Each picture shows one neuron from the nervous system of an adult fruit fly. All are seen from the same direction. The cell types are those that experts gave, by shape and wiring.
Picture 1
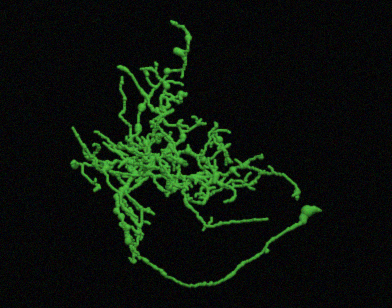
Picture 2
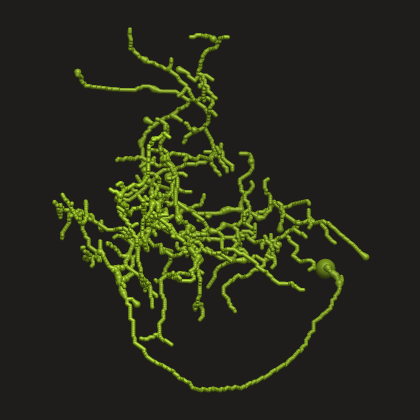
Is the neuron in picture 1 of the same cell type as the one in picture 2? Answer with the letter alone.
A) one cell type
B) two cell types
A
